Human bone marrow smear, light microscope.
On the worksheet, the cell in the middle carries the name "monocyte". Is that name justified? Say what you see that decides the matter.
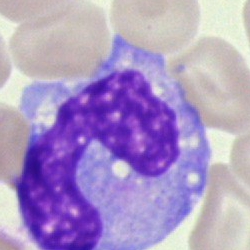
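First the nucleus: it's bent into a horseshoe whose hollow opens toward the lower right. The chromatin is deep purple with a mottled pattern of small pale spots, and there are no distinct nucleoli. The vacuoles are what count. A few small clear round ones lie in the cytoplasm, one of them right inside the bay of the nucleus, and those go with monocyte.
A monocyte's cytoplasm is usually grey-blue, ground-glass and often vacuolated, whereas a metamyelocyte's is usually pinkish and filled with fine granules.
The outline is irregular too, with the cytoplasm bulging out at the top. So monocyte holds up, and metamyelocyte doesn't.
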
